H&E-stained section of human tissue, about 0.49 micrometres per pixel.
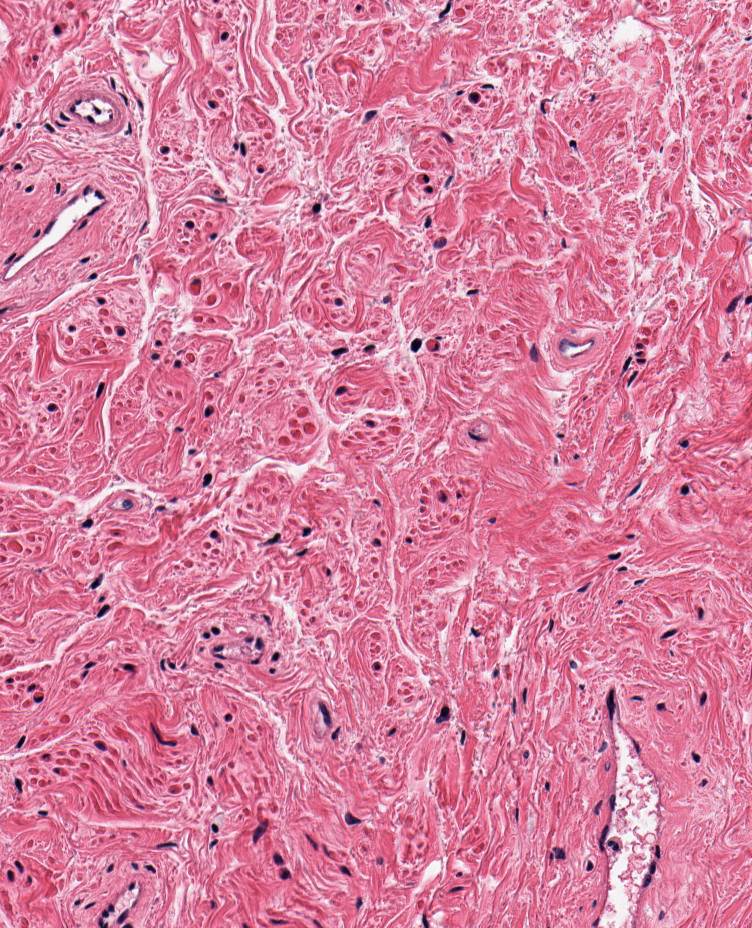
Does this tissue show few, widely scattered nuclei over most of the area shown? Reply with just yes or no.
Yes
